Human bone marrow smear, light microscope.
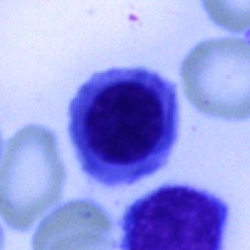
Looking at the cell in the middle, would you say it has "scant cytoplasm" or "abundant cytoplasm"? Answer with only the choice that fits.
Scant cytoplasm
